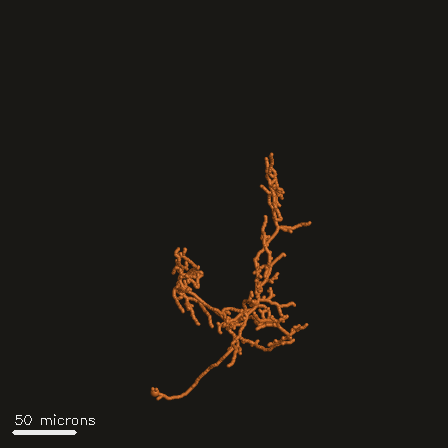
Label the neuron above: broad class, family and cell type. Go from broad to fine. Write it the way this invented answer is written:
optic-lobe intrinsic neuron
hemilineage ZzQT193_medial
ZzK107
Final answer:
central-brain intrinsic neuron
hemilineage MD3
SAD105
